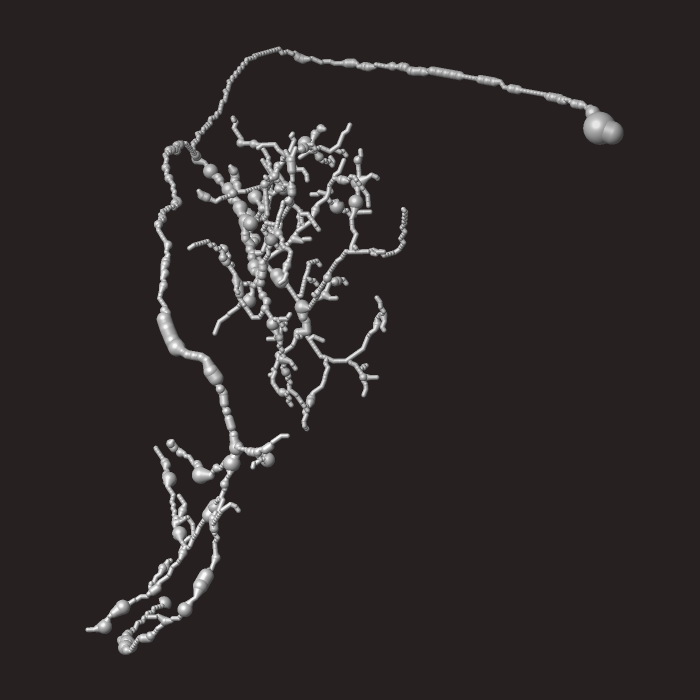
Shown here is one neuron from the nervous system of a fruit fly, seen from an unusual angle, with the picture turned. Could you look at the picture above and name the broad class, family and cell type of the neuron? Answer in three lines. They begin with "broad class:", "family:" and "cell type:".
broad class: central-brain intrinsic neuron
family: hemilineage VLPp&l1_anterior
cell type: LHPV2c4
